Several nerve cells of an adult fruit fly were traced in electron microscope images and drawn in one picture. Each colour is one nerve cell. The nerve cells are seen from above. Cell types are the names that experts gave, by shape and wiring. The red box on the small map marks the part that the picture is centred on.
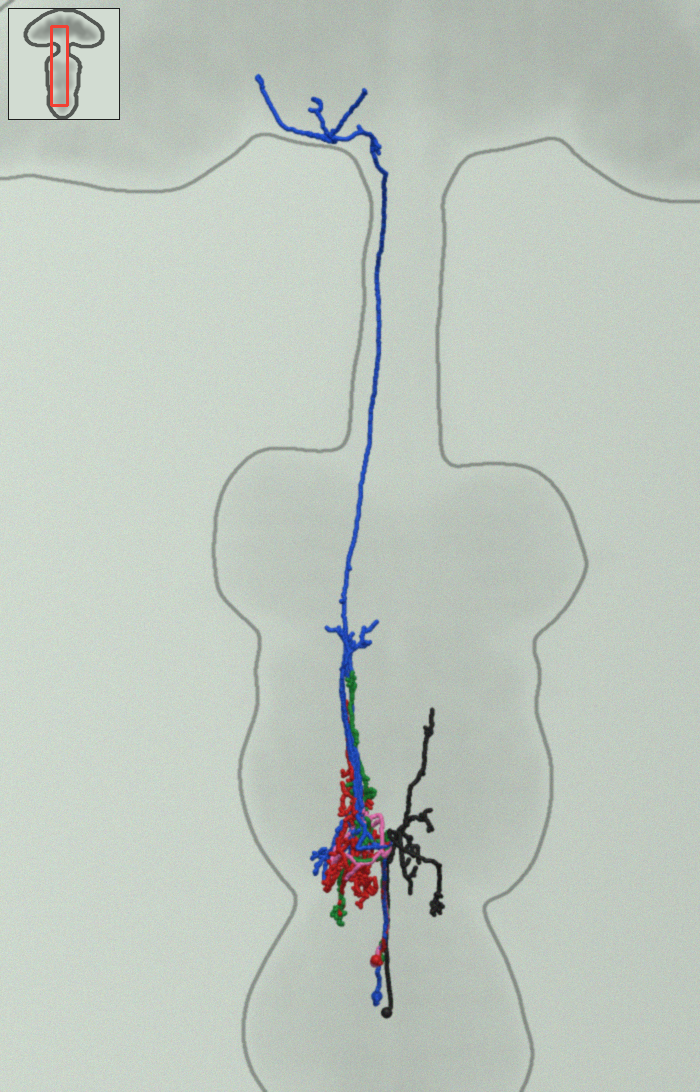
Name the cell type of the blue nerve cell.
AN02A022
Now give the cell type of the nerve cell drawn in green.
IN02A052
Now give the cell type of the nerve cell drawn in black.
IN02A062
